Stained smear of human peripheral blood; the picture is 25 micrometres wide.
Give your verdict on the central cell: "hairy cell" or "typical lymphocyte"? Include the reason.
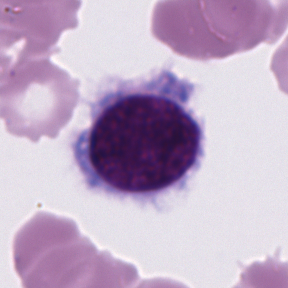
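The answer is hairy cell. First, the outline: fine, ragged hair-like projections fringe it all round. Next, the nucleus fills most of the cell, its chromatin dark purple and mottled with small paler spots. Last, the cytoplasm: pale blue, and only a narrow rim.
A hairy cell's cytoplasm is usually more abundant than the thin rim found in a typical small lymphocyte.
On that point, the narrow rim here does not favour the hairy cell.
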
